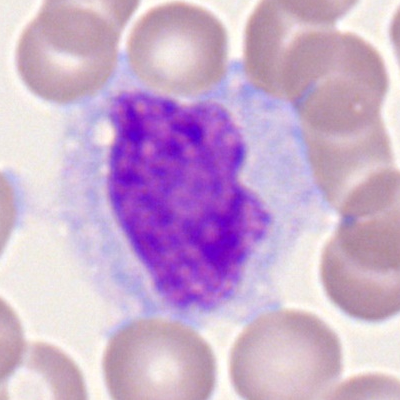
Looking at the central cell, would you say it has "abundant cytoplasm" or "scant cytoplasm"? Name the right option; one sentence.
The cytoplasm of this cell is abundant.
